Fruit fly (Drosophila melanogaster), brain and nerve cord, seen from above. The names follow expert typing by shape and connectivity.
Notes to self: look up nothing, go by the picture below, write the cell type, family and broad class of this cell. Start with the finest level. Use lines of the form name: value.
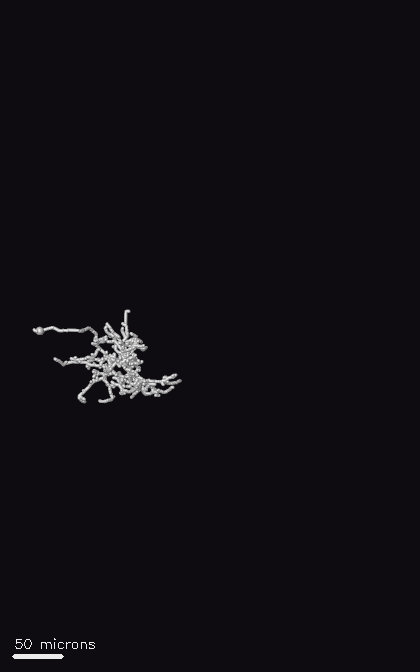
cell type: CL004
family: hemilineage SLPal1
broad class: central-brain intrinsic neuron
